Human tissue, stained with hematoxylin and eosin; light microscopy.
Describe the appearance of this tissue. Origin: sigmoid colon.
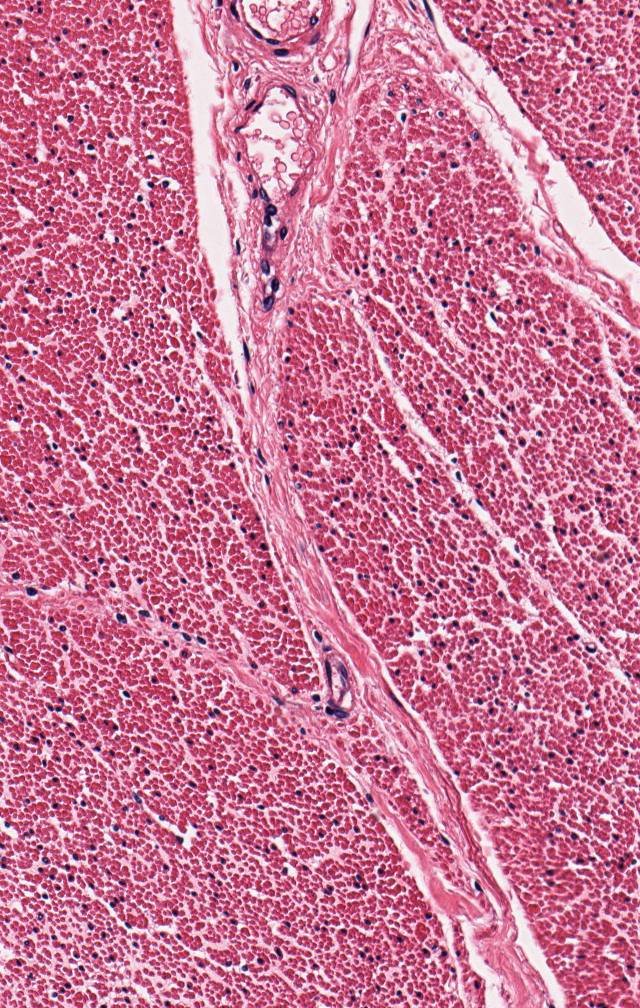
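Tightly packed small red polygonal profiles, cut in cross-section, fill most of the field. Thin pale pink strands split them into irregular bundles. Broader pale pink fibrous band: top centre down to bottom right. No fat cells anywhere in the field.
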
